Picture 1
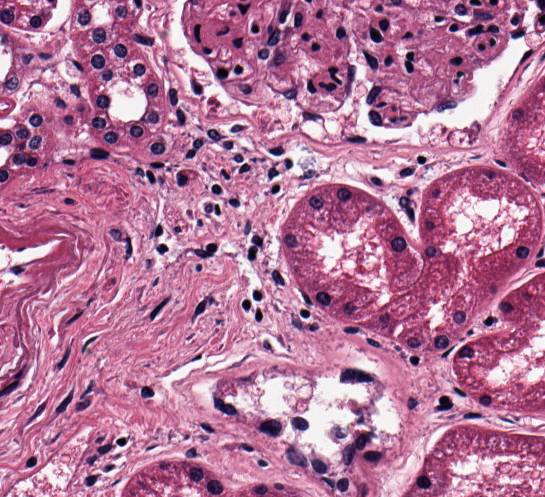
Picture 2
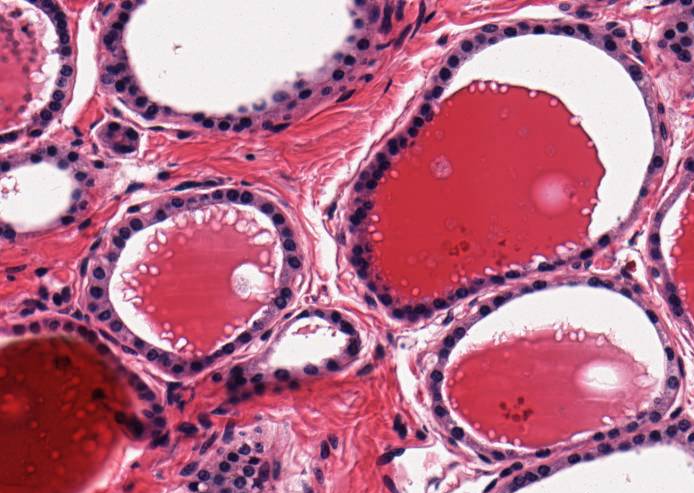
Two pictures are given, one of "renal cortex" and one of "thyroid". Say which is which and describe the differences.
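Renal cortex is shown in picture 1, thyroid in picture 2. Both have a single layer of lining cells: cuboidal to low columnar in the renal cortex tubules, cuboidal in the thyroid follicles. In picture 1 the lining cells have abundant granular pink cytoplasm and round dark nuclei placed toward the cell base, and a loose central stroma carries many scattered small round dark nuclei. In picture 2 the field consists of closely packed rounded follicles of varying size, each lining cell having a round dark nucleus. Small clear vacuoles lie along the edge of the colloid facing the epithelium, best seen in the lower centre-left follicle, and the large follicle at top centre has an empty white lumen.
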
